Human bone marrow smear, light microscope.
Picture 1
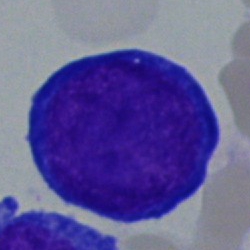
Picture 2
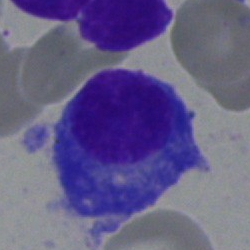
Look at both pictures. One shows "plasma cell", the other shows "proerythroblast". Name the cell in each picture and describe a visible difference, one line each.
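Picture 1 is a proerythroblast. The cytoplasm forms only a thin deep-blue rim around the nucleus.
Picture 2 is a plasma cell. The cytoplasm is abundant and deep blue.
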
